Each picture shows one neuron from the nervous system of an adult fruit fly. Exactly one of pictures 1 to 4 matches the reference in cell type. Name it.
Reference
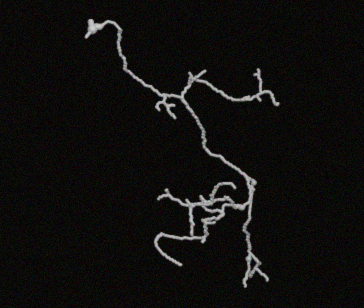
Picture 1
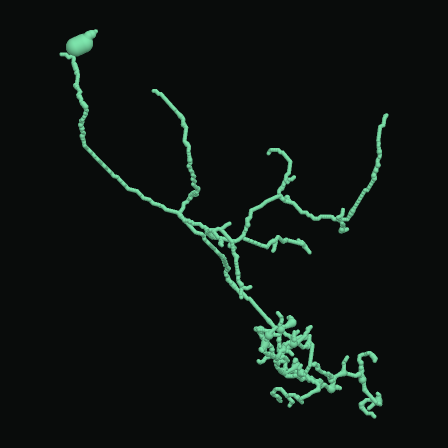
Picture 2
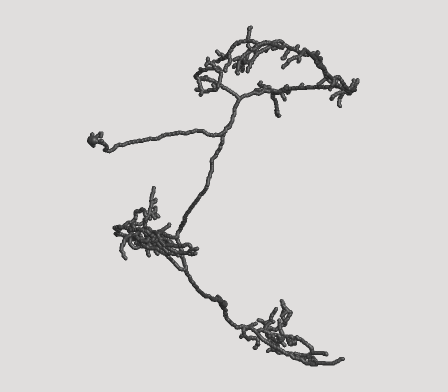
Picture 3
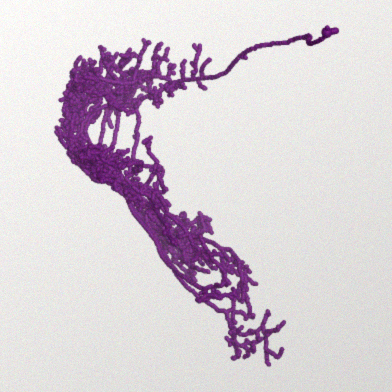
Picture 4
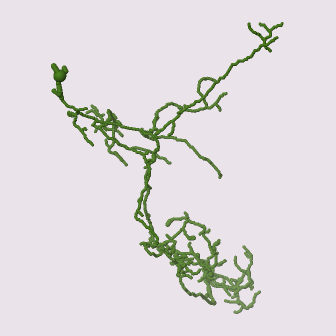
Picture 1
